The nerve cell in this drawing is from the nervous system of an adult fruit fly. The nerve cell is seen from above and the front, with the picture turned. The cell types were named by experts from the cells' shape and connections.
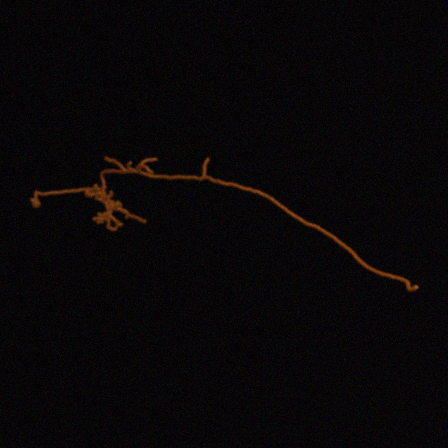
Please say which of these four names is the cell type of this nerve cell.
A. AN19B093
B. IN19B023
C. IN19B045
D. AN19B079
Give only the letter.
D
